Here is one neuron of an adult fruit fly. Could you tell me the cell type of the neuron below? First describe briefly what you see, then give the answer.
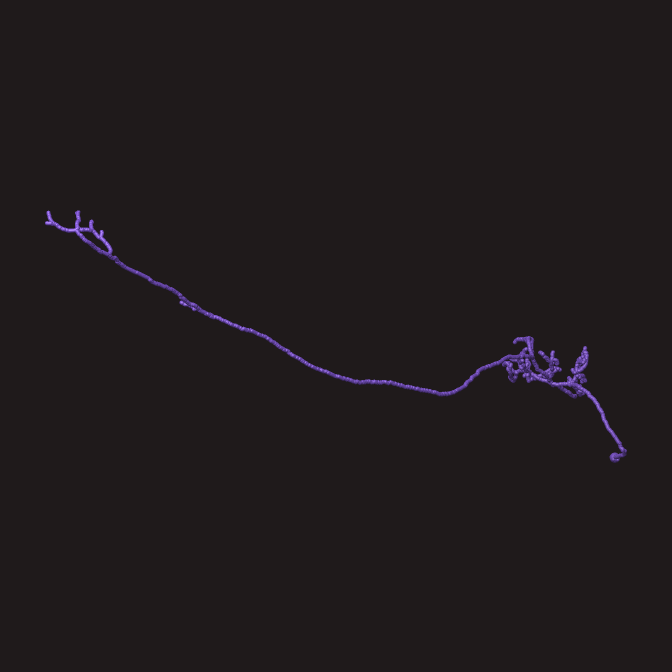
As drawn here it is wider than it is tall. It is a descending neuron. Its cell type is DNg08.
